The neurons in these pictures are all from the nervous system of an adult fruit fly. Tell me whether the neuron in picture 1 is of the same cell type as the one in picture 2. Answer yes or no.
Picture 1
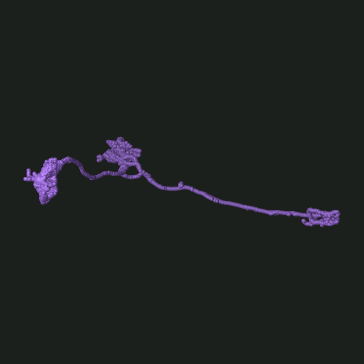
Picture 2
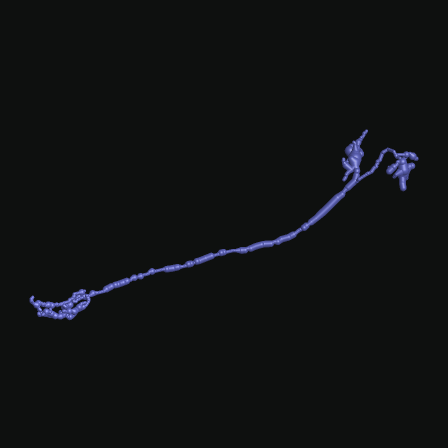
yes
